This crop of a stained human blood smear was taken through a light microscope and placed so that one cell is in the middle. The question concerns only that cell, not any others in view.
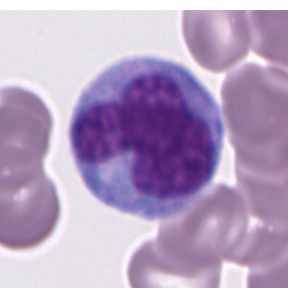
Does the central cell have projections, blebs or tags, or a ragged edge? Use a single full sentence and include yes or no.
No, the edge of this cell is smooth and even, not rough.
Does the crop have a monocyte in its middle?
yes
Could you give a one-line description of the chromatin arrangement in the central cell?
The chromatin is fine throughout, without coarse clumps.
